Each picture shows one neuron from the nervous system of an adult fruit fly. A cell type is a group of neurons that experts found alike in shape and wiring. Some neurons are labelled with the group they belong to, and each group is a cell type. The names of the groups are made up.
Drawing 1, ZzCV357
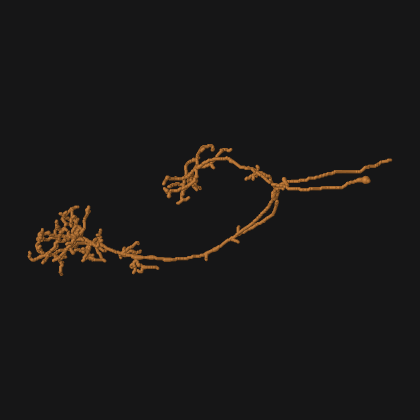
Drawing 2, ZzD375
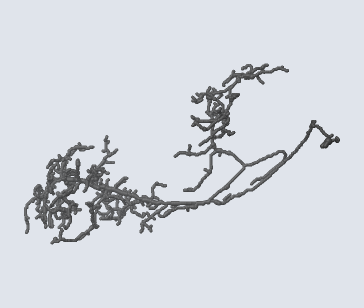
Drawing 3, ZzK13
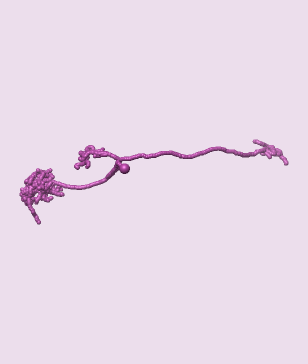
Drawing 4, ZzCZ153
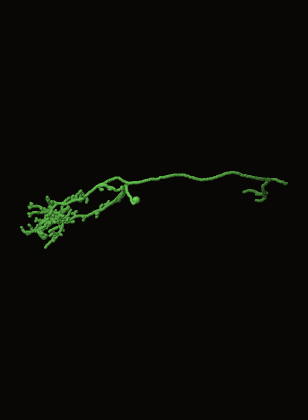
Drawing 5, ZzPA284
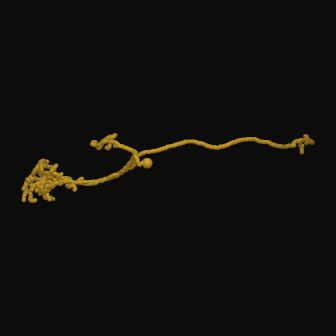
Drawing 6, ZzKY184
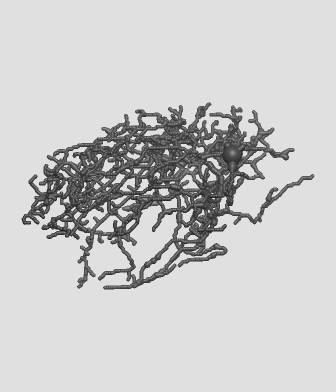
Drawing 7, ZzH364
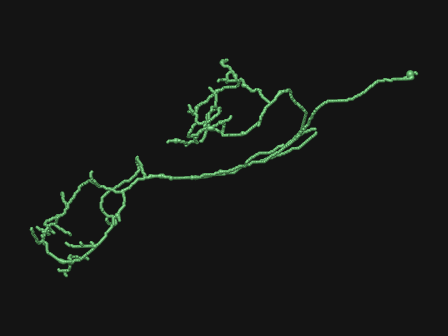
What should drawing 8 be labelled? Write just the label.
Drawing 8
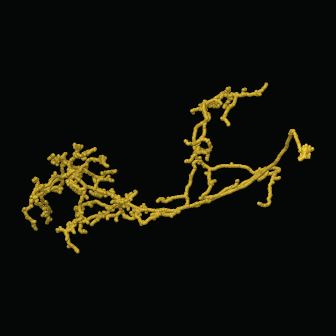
ZzD375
